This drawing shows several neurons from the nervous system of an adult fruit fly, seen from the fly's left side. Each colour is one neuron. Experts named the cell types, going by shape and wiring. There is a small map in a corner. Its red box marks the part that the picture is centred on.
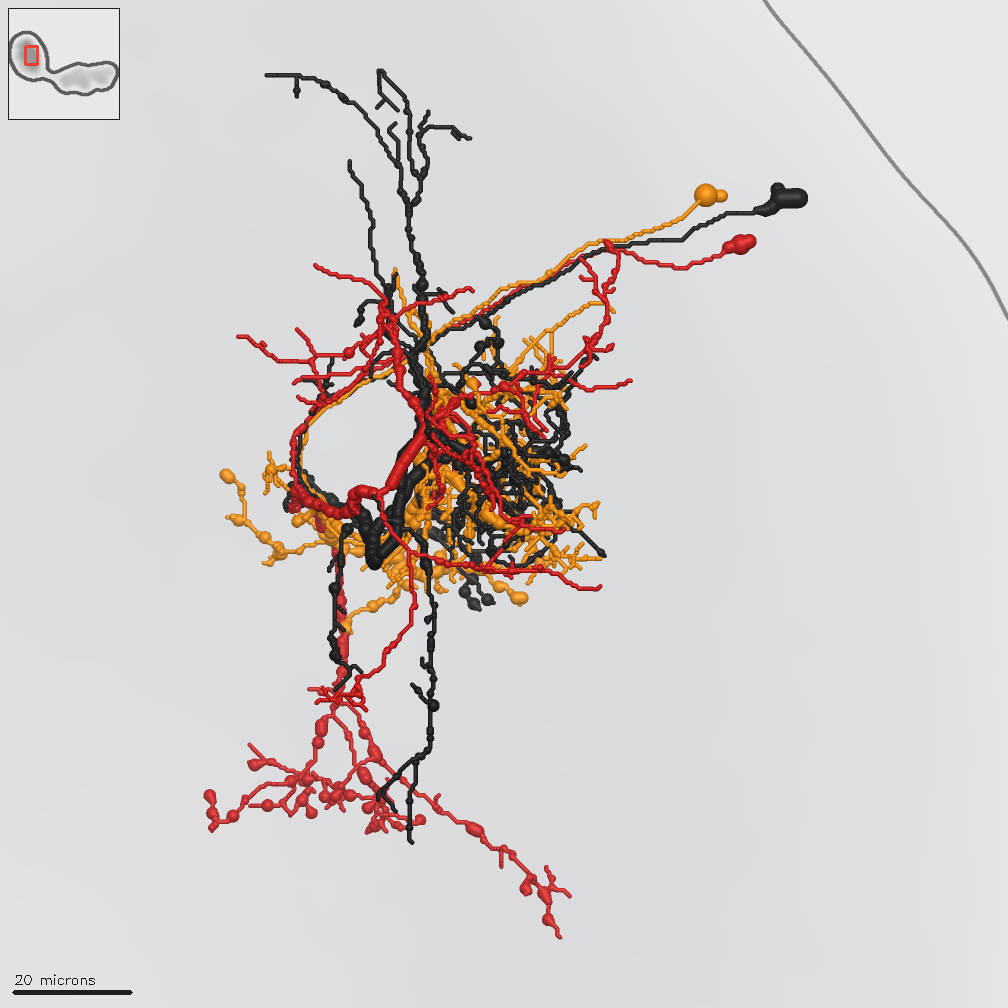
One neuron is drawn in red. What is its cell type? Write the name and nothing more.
CB4101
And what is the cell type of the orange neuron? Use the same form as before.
CB4103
